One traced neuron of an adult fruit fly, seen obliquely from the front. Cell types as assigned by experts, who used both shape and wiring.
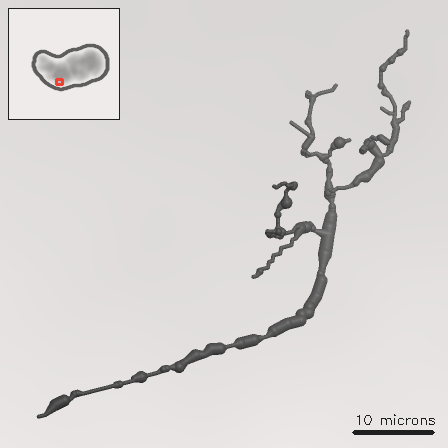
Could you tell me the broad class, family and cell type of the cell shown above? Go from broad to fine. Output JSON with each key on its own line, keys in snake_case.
{
 "broad_class": "sensory neuron entering the nerve cord",
 "family": "class gustatory",
 "cell_type": "LgLG3"
}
